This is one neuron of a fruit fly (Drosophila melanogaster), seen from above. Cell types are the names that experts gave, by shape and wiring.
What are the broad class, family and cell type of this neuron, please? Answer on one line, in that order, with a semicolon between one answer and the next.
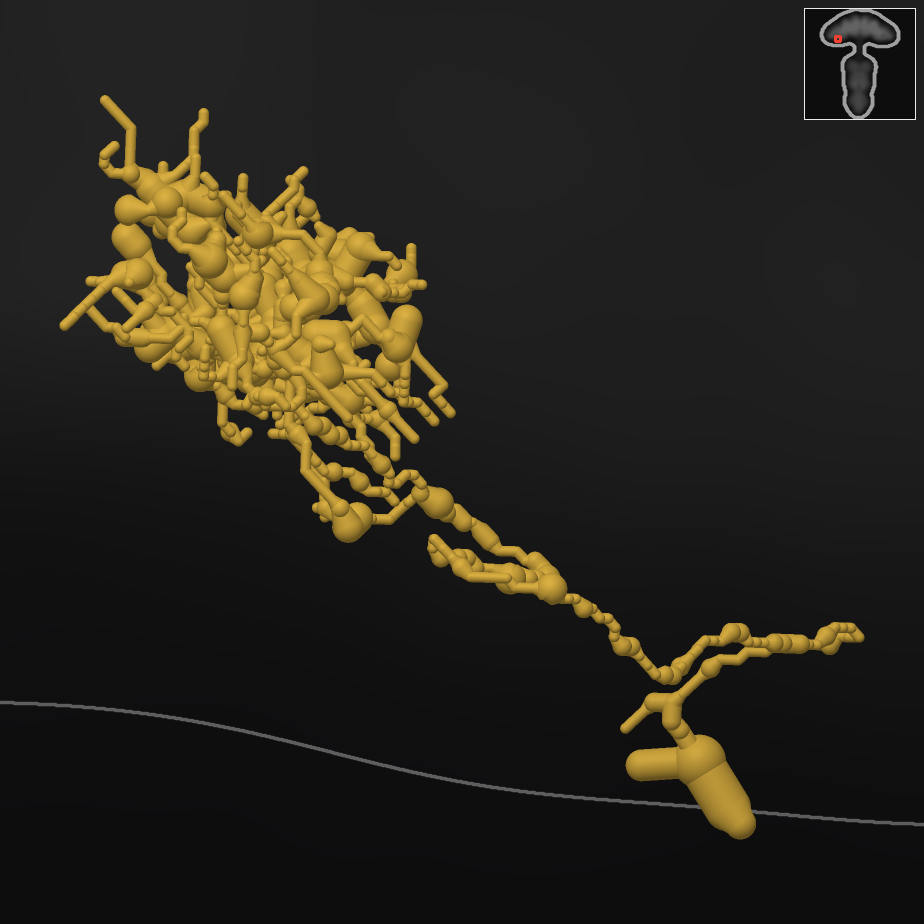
optic-lobe intrinsic neuron; LPi; LPi43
